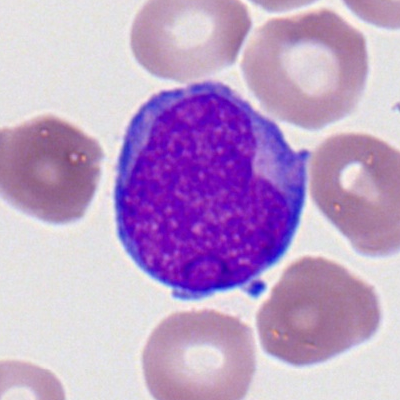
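Myeloblast, central cell, in a stained human blood smear under the light microscope. The nucleus fills most of the cell. The rim of cytoplasm is widest on the right side, and a paler patch of cytoplasm lies beside the nucleus at the upper right. A small dark blue bleb sits on the lower edge of the cell.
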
